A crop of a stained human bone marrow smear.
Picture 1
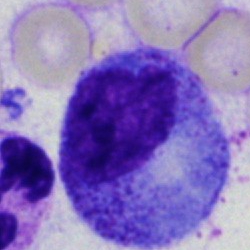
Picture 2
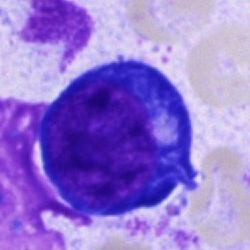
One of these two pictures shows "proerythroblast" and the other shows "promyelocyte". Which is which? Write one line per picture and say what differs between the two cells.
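Picture 1 – promyelocyte. Fine purple granules are scattered through the cytoplasm.
Picture 2 – proerythroblast. No granules are visible in the cytoplasm.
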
